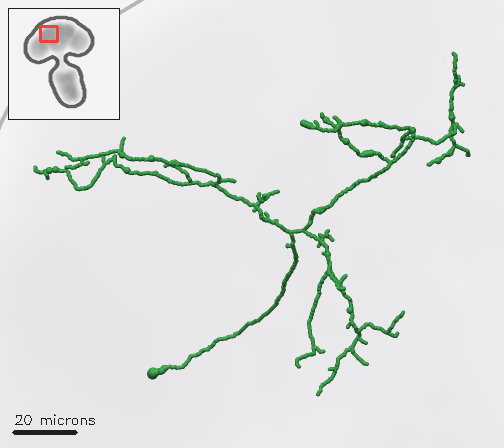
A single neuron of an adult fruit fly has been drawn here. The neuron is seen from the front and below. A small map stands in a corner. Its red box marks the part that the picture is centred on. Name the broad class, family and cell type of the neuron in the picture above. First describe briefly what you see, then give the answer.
It is in the brain and does not reach the nerve cord. By the scale bar it is about 140 microns wide in this view. The picture shows dozens of branch ends. This is a central-brain intrinsic neuron. Its family is hemilineage CLp2. Its cell type is CL147.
